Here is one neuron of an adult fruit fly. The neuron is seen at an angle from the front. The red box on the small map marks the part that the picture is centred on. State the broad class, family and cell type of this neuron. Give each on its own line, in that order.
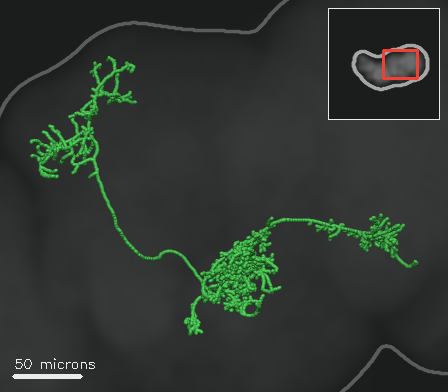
central-brain intrinsic neuron
hemilineage ALl1_ventral
VP1d+VP4_l2PN1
